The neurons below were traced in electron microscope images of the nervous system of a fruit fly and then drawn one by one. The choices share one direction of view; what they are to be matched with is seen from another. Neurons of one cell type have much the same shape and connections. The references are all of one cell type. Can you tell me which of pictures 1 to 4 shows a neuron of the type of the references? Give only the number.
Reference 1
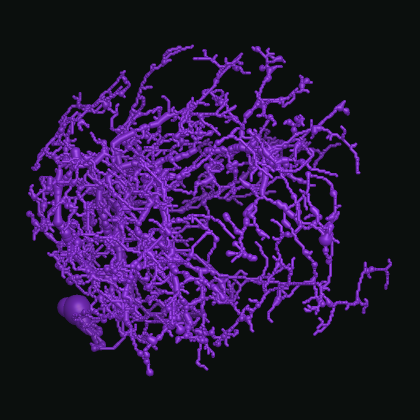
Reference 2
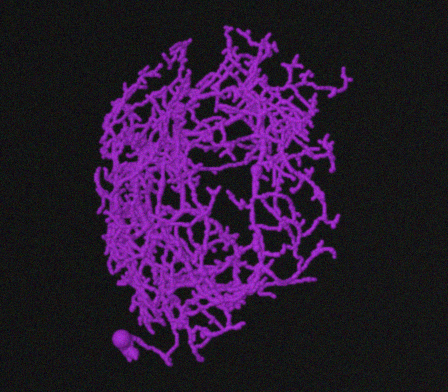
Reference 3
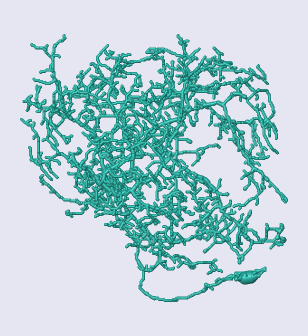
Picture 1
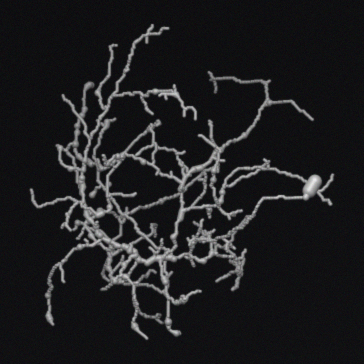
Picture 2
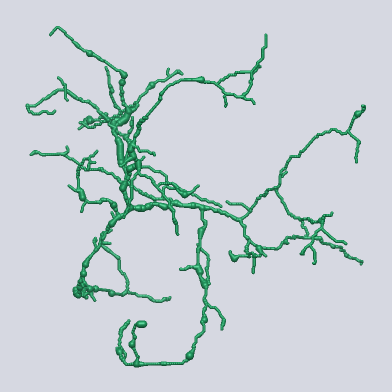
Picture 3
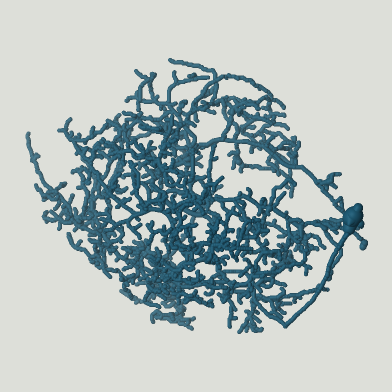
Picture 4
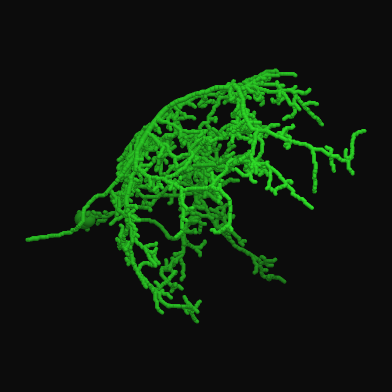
3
